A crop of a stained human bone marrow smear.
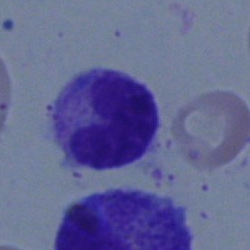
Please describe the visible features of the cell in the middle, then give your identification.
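Roughly round and smooth in outline, the cell is mostly filled by its nucleus. A pale cleft enters the nucleus from the left side. A small rim of pale lilac cytoplasm shows, mainly on the left. The cell is a band neutrophil.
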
